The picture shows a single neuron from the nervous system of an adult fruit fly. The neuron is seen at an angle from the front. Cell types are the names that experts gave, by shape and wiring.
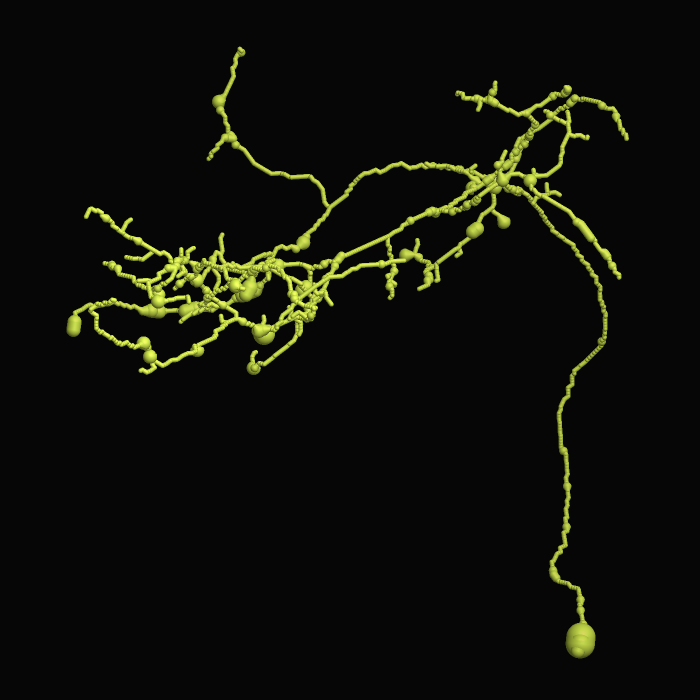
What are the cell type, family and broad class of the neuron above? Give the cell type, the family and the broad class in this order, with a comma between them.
IN05B089, hemilineage 05B, nerve-cord intrinsic neuron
